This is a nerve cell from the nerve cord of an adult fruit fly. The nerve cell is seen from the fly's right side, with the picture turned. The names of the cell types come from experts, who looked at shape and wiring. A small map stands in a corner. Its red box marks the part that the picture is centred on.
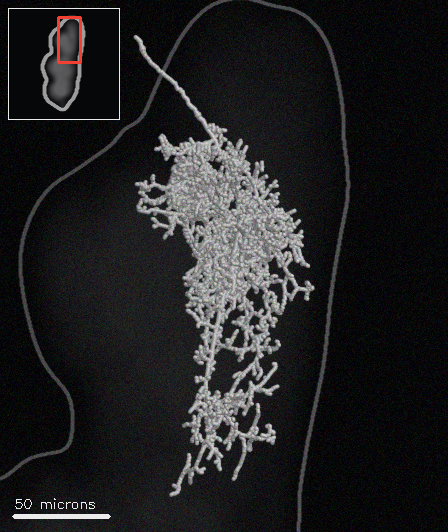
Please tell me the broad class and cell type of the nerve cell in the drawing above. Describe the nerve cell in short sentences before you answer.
By the scale bar it is about 250 microns tall in this view. The picture shows dozens of branch ends. This is a motor neuron of the nerve cord. The cell type is Ti extensor MN.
